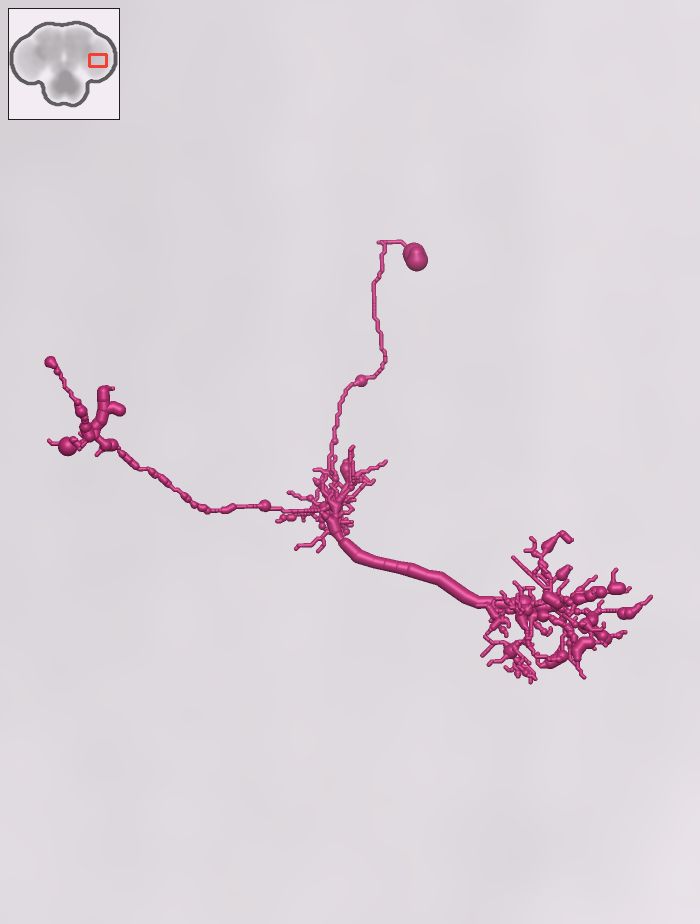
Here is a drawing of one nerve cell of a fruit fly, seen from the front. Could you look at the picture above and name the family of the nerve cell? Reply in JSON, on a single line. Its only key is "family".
{"family": "Y"}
